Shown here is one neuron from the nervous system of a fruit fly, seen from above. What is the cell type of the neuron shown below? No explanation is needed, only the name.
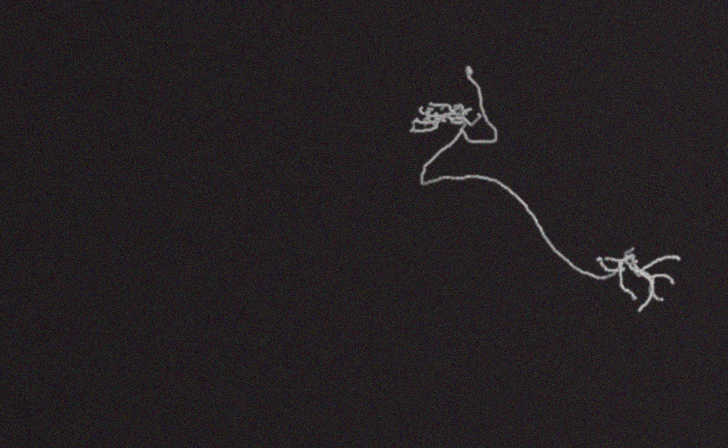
DP1m_vPN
